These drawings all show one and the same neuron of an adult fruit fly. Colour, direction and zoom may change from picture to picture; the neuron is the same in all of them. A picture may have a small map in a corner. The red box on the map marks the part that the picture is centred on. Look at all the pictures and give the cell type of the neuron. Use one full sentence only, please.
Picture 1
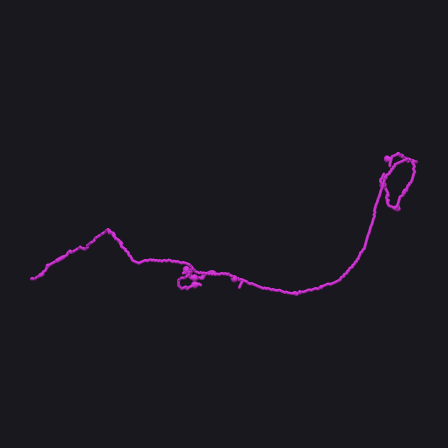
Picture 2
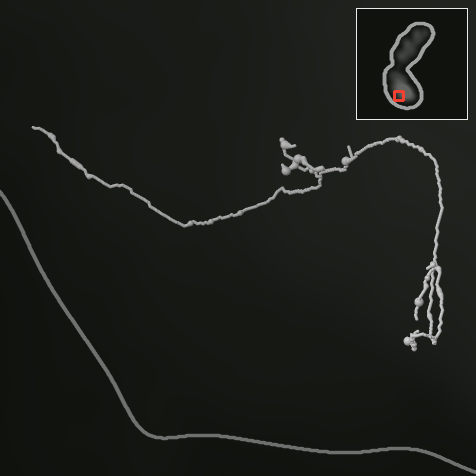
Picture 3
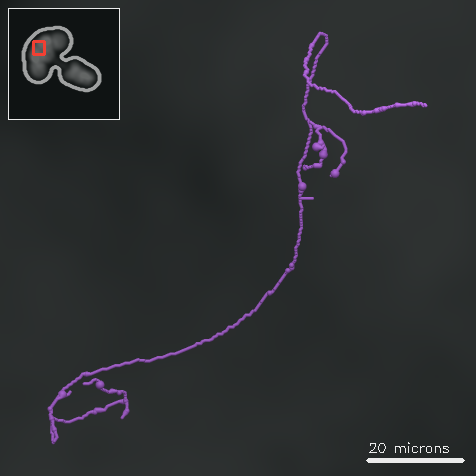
This neuron is assigned to the cell type ORN_DM3.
